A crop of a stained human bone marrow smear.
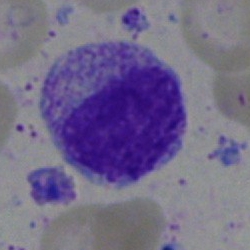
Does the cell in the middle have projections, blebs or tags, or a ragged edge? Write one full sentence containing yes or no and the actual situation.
No, the cell does not have a rough edge, as its outline is smooth.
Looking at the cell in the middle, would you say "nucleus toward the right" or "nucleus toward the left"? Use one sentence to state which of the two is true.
Toward the left of the nucleus extends most of the cytoplasm.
